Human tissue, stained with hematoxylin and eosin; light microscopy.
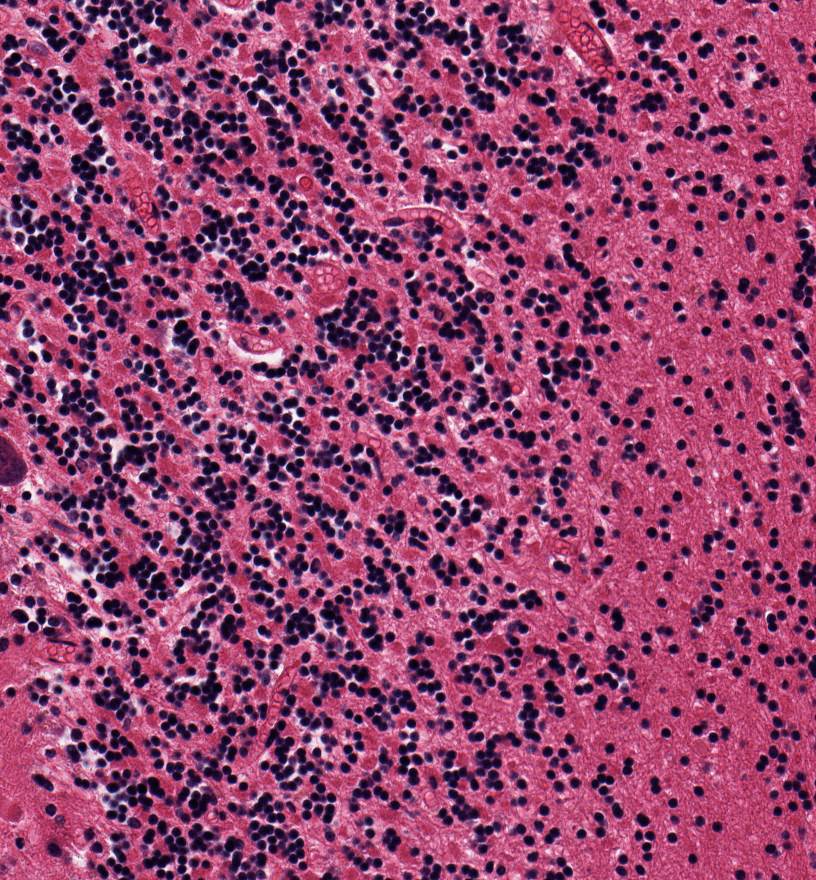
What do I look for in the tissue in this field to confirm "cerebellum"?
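This is cerebellum: the dense, closely packed dark nuclei at left and centre fit it.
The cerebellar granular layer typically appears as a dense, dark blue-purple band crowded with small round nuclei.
Here they are small, round, dark, with barely any cytoplasm. The paler pink right part, with far fewer nuclei, goes with white matter: single round nuclei lie scattered in a finely fibrillary pink background.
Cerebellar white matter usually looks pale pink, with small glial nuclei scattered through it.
At the left edge, about mid-height, lies one cell body much larger than the nuclei nearby.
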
